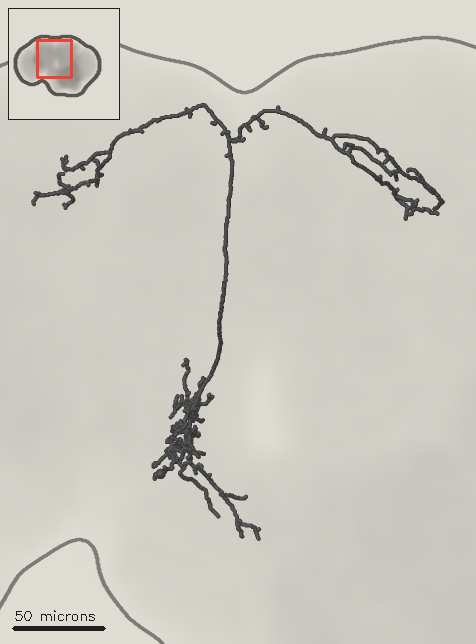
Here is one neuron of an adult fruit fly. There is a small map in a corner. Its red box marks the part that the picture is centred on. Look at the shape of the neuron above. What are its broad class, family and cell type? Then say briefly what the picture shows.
This is a central-brain intrinsic neuron. The family is hemilineage FLAa3. The cell type is FLA001m. By the scale bar it is about 250 microns tall in this view. In this view it is about as wide as it is tall.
